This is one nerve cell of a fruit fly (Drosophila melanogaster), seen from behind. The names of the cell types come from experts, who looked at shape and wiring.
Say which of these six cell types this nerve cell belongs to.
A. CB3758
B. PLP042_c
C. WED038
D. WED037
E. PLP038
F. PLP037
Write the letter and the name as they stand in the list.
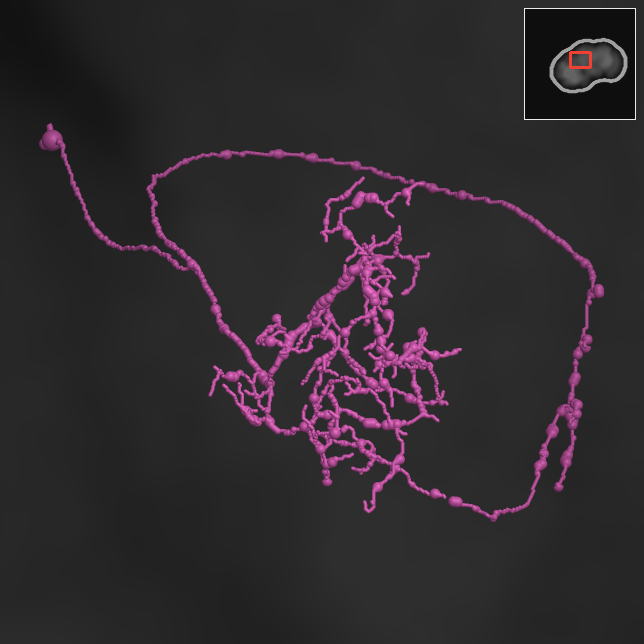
F. PLP037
